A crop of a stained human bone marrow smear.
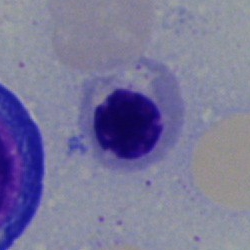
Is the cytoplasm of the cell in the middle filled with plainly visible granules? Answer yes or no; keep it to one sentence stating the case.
No, within the cytoplasm of the cell there is no visible granule.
